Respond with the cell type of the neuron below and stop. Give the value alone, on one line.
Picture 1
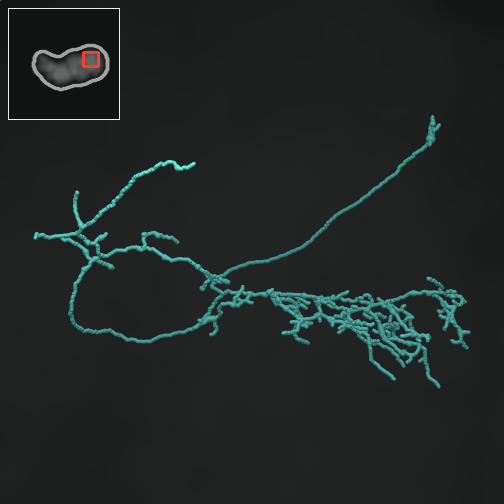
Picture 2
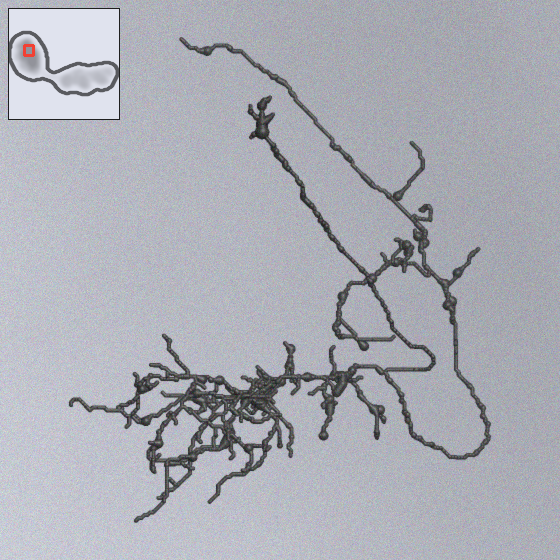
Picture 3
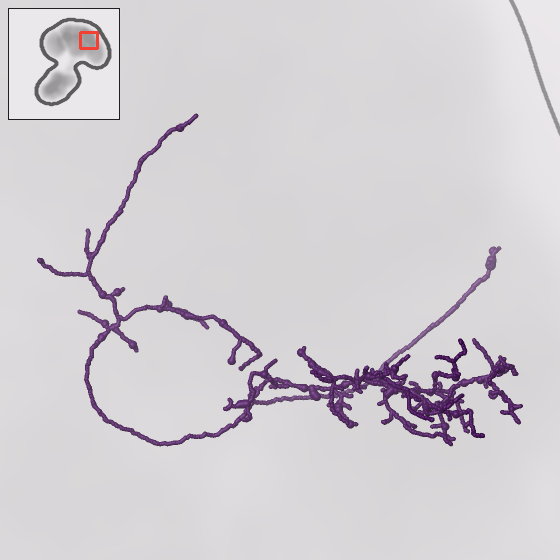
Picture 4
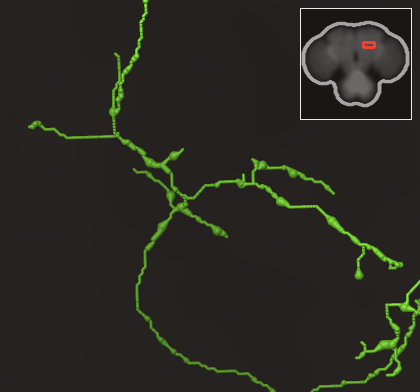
PLP115_b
